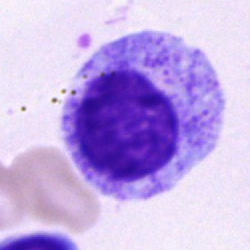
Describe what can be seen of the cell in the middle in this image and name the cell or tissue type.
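Notice how the nucleus lies off-centre, leaving a wider band of cytoplasm on the right side. Its chromatin stains deep purple and looks dense. The cytoplasm itself is pale blue, with purple granules scattered all through it. It's a myelocyte.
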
